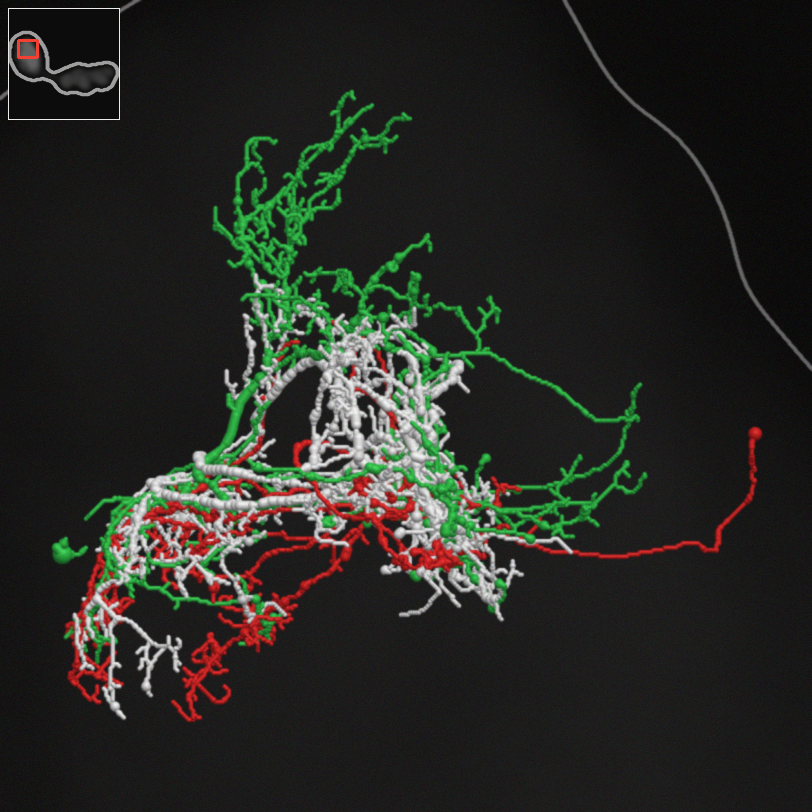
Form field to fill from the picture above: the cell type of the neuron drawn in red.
AVLP523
